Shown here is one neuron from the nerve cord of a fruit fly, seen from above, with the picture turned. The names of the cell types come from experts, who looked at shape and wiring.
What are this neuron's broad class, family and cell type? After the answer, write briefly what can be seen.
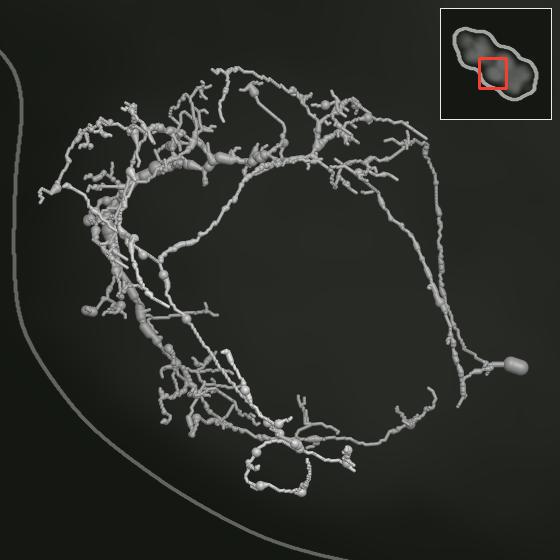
This is a nerve-cord intrinsic neuron. Its family is hemilineage 04B. It is of cell type IN04B084. Dozens of branch ends can be seen. As drawn here it is about as wide as it is tall.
